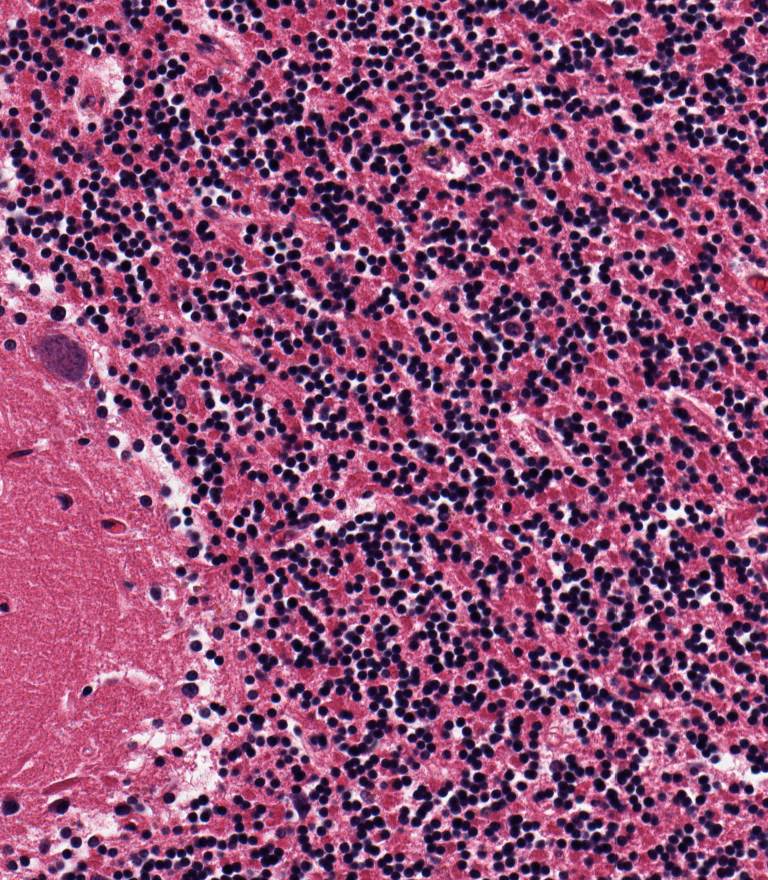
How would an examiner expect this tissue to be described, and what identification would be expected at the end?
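Most of the field: a densely cellular layer; lower left corner: a pale pink, sparsely cellular zone. Crowded cells: small, round, darkly stained nuclei, very little visible cytoplasm. Scattered among them: irregular pink, cell-free islands. Left edge, one third down, on the zone border: one large cell body with purple cytoplasm. Name: cerebellum.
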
